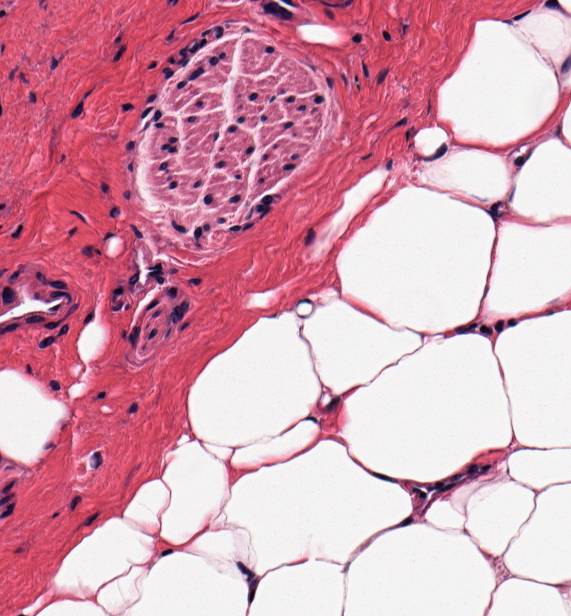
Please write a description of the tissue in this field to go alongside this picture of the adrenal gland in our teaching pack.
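Upper left: dense pink collagenous connective tissue. Lower right: fat. Boundary diagonal. Connective tissue of wavy, strongly eosinophilic collagen bundles; spindle-shaped nuclei sparse. Top centre, within the connective tissue: single rounded peripheral nerve fascicle. Adipocyte nuclei few, flattened, pushed to cell edges within the septa.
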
